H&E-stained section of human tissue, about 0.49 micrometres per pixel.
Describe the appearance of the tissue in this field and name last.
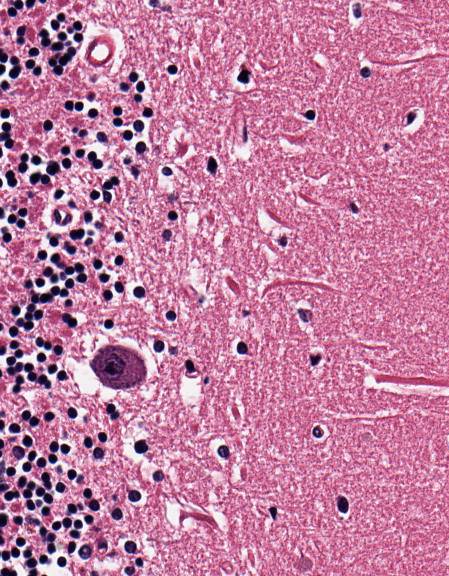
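Two zones: a dense, darkly cellular band along the left and a pale, sparsely cellular zone filling the right two thirds. The left band is packed with small, round, dark-staining nuclei with very little visible cytoplasm. At the border of this band, lower left, lies one large neuron with abundant purple cytoplasm and a large round nucleus, the only one in the field. This is cerebellum.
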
